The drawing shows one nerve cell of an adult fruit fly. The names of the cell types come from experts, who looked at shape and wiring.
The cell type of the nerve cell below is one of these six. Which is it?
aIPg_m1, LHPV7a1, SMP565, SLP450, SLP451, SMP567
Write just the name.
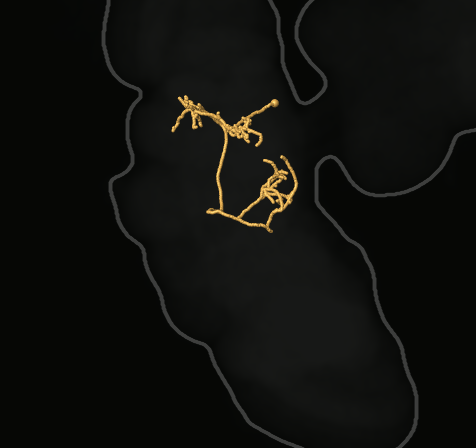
SLP450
